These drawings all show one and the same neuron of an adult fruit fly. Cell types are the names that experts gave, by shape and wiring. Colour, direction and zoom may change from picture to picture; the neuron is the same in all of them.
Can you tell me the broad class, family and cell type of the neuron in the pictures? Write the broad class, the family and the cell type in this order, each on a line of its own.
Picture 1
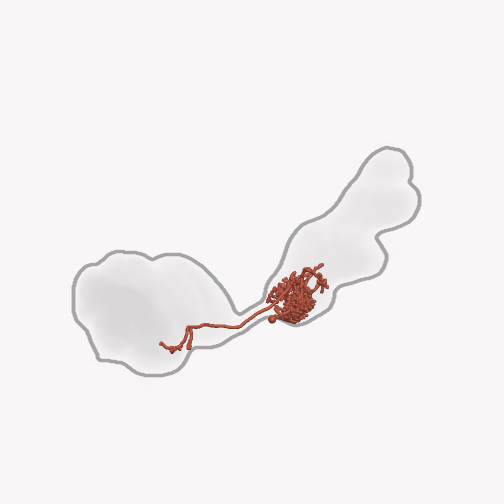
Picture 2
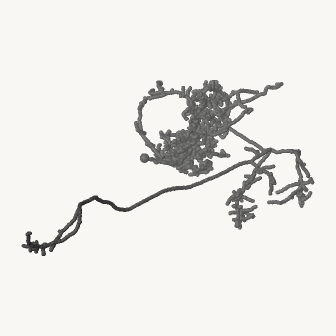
ascending neuron
hemilineage 07B
AN07B015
